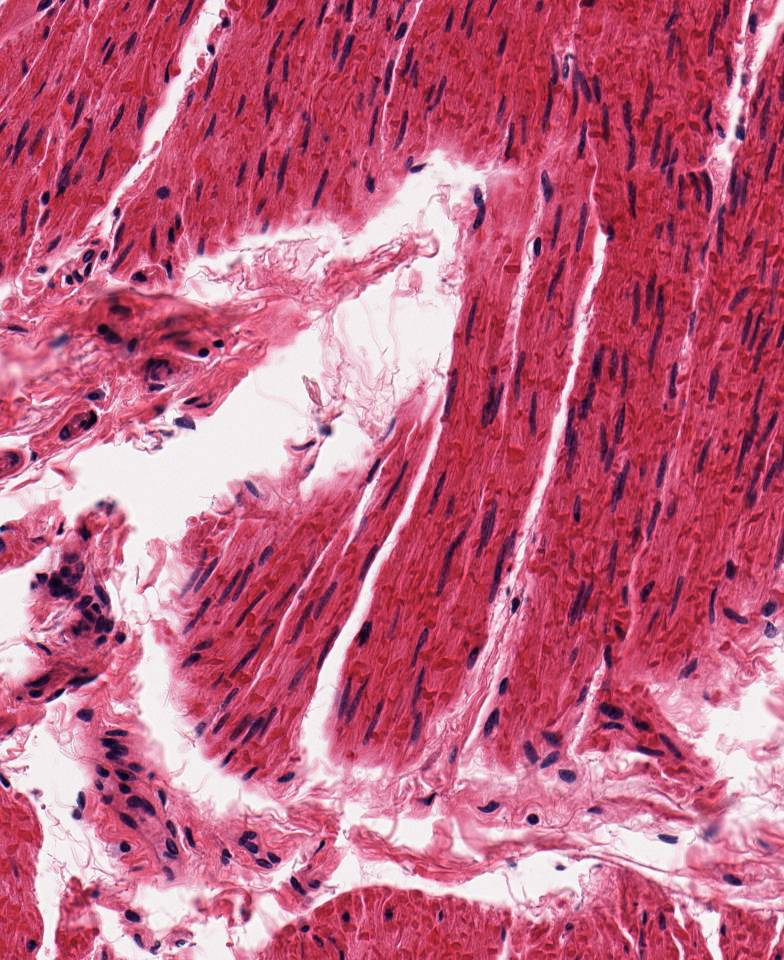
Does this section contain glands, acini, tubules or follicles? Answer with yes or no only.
No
